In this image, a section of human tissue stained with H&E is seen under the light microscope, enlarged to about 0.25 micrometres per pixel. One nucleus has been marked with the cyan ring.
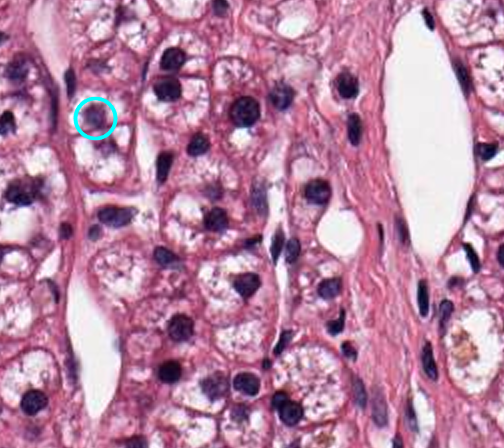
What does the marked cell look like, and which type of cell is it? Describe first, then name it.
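The nucleus sits roughly in the middle of the cell. The cytoplasm is pale and foamy, with many clear vacuoles separated by thin pink strands. The cell lies in a cord of clear-celled cells, with a band of pink fibres running alongside on its left. This is an adrenal cortical cell.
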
